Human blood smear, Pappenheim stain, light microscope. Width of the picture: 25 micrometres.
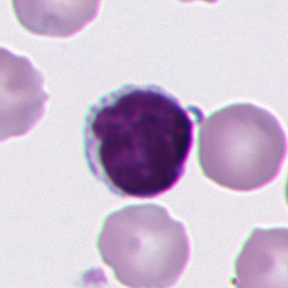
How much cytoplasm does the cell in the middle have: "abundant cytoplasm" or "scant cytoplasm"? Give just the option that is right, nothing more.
Scant cytoplasm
